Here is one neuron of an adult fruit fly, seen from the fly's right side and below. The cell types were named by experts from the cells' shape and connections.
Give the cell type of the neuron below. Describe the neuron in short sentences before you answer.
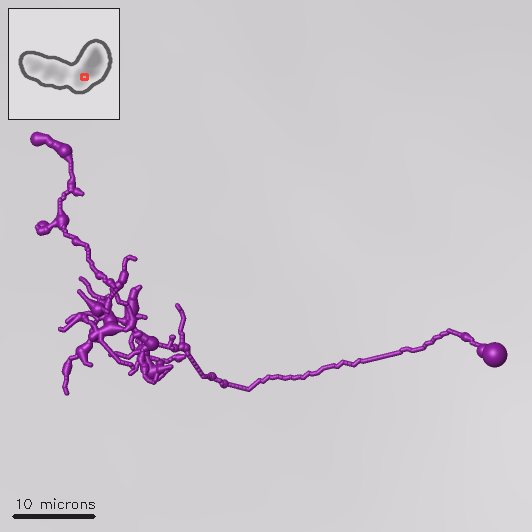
By the scale bar it is about 60 microns wide in this view. In this view it is wider than it is tall. This is an optic-lobe intrinsic neuron. It is of cell type Dm2.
